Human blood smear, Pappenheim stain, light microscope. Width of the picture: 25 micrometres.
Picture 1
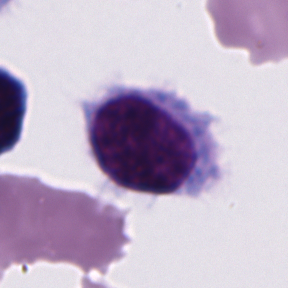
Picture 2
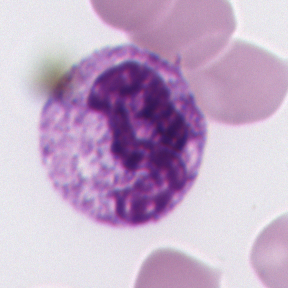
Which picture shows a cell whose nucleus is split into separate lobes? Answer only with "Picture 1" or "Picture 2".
Picture 2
